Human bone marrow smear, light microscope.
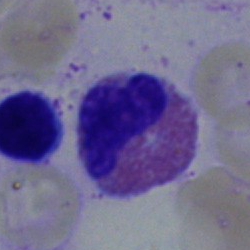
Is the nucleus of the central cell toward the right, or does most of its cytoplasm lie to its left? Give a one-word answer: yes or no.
No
